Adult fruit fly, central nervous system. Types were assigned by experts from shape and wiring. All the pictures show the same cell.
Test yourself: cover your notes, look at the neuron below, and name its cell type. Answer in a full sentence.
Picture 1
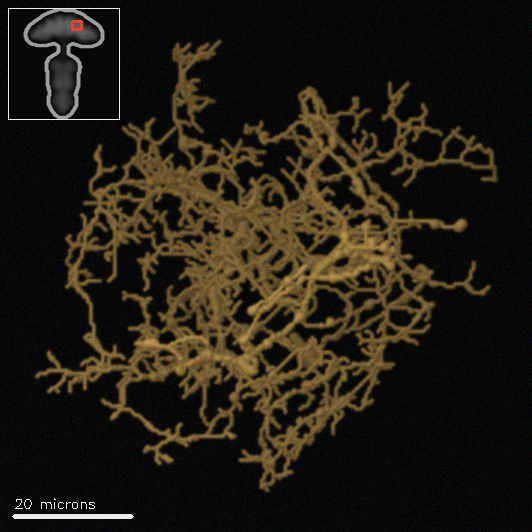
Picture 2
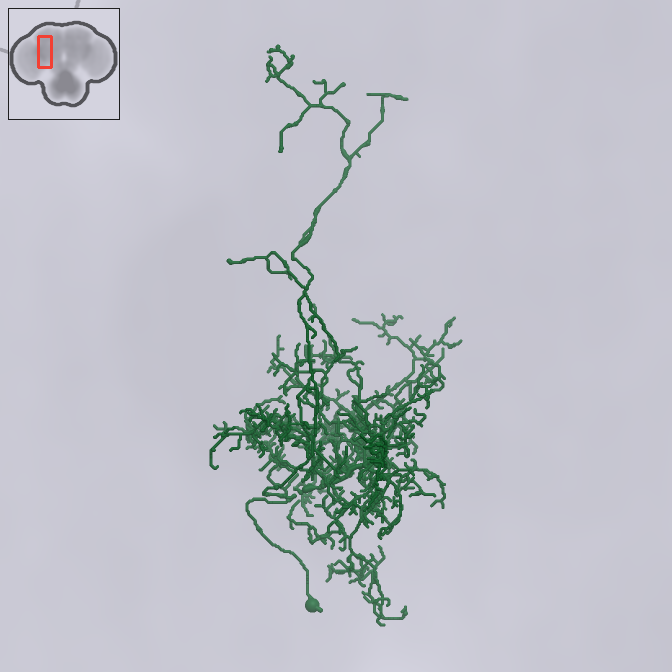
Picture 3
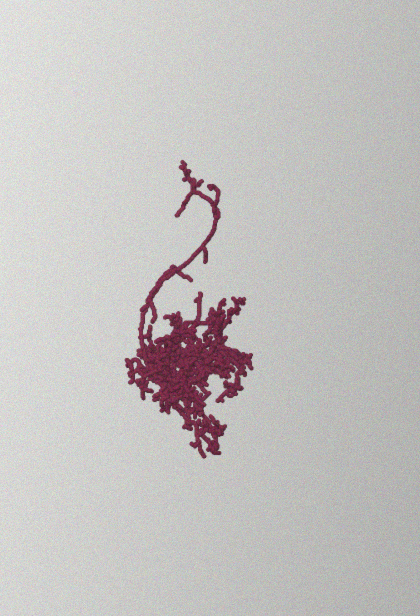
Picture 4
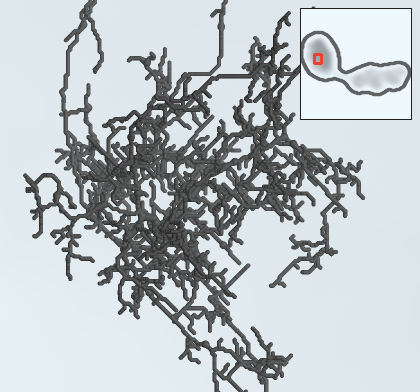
The cell type is AVLP342.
